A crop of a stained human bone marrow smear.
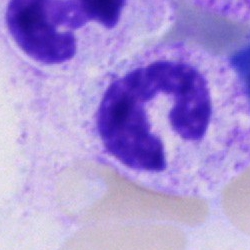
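Band neutrophil with a round, smooth outline (central cell, stained human bone marrow smear). Nucleus a single thick curved band bent into a horseshoe shape, its chromatin dark purple and densely clumped. Fine lilac granules scattered throughout the cytoplasm.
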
